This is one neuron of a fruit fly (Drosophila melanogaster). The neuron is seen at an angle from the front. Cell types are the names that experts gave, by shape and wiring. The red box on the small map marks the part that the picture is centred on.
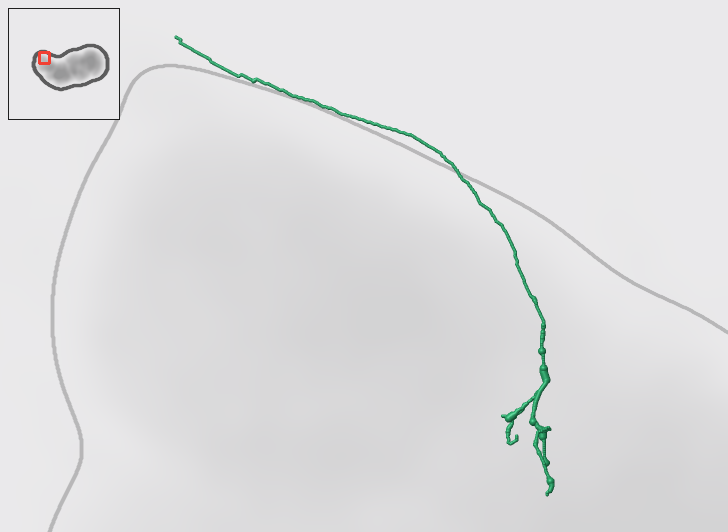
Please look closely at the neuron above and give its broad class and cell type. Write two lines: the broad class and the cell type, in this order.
sensory neuron entering the nerve cord
SNxx03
